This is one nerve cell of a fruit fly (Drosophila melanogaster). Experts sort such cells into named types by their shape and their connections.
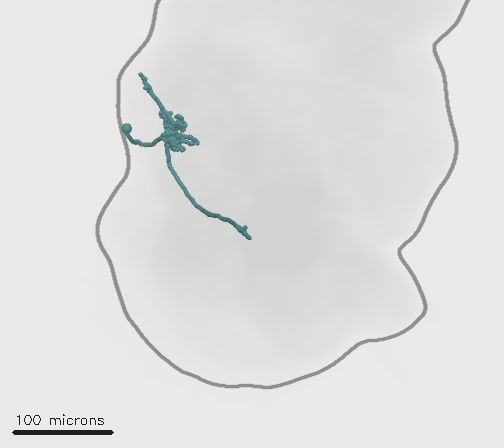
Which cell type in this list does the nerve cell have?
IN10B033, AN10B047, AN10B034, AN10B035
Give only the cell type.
IN10B033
